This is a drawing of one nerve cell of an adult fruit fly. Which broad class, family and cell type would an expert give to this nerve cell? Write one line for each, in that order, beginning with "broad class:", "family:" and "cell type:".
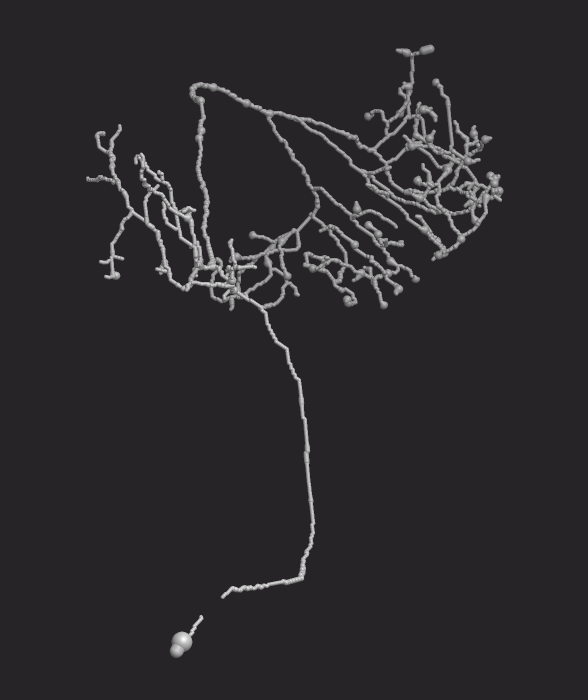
broad class: central-brain intrinsic neuron
family: hemilineage DL1_dorsal
cell type: FB2F_d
